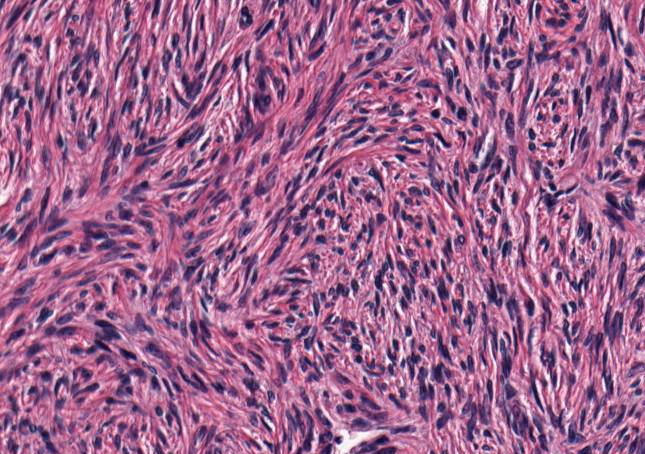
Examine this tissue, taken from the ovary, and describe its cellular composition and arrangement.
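Throughout, densely packed spindle cells fill the field, arranged in interlacing fascicles. Their nuclei are elongated and dark-staining, with tapered ends. The cytoplasm is pink and fibrillary, and cell borders are indistinct. Neither epithelium nor glands appear anywhere in the field.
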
